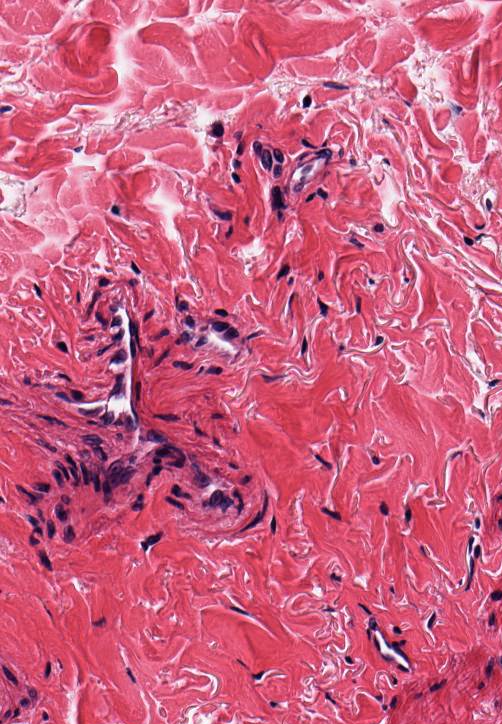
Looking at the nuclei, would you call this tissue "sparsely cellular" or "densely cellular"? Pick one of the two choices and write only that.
Sparsely cellular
